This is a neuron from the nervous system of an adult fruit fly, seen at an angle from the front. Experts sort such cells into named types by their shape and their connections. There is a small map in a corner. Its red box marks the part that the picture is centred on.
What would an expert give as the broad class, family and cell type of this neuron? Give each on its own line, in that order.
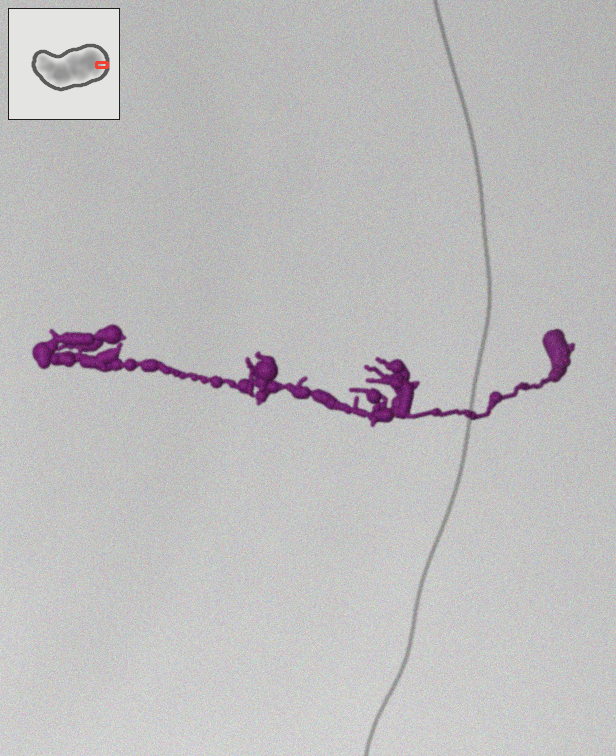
optic-lobe intrinsic neuron
Mi
Mi1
